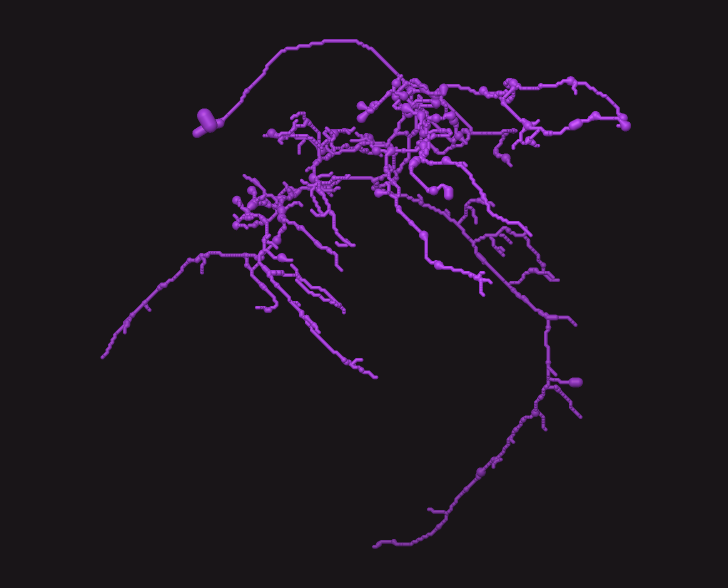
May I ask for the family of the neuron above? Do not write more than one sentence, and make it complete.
By family, this neuron is grouped as hemilineage SLPad1_anterior.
